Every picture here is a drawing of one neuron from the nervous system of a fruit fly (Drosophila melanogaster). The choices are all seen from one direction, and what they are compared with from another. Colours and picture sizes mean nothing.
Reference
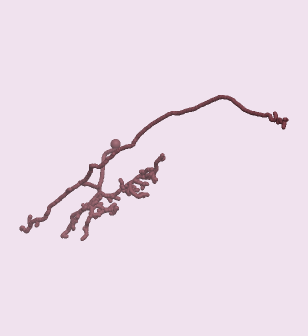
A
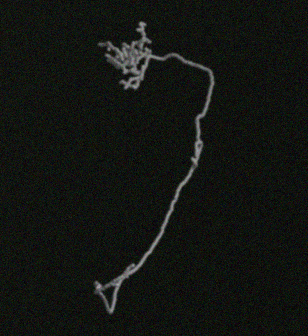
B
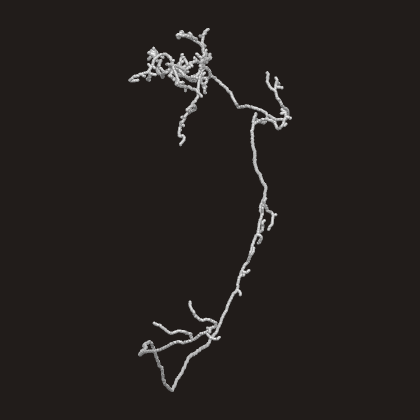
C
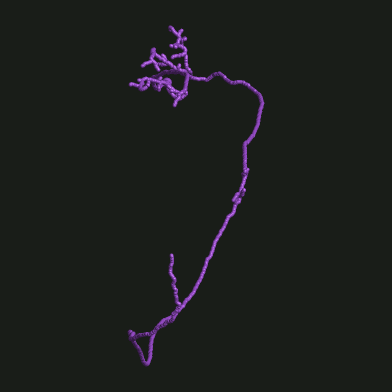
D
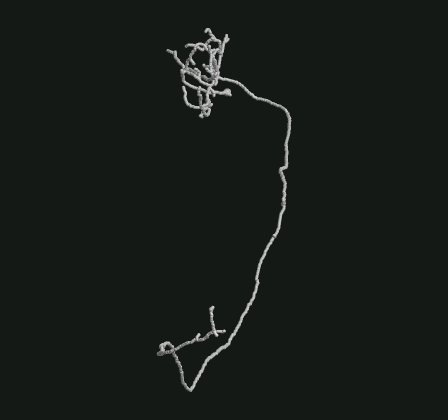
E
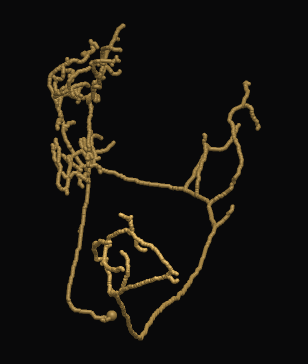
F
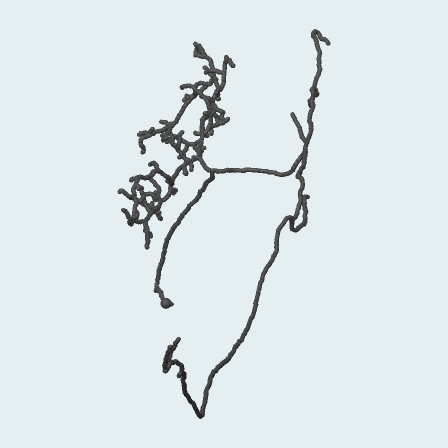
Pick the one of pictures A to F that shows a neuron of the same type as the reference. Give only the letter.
F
